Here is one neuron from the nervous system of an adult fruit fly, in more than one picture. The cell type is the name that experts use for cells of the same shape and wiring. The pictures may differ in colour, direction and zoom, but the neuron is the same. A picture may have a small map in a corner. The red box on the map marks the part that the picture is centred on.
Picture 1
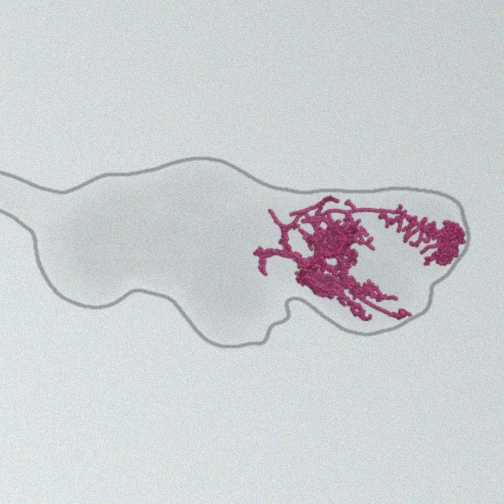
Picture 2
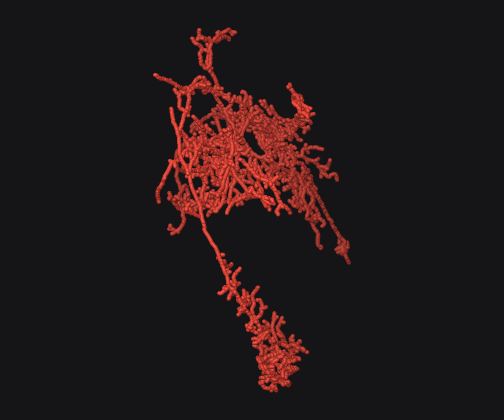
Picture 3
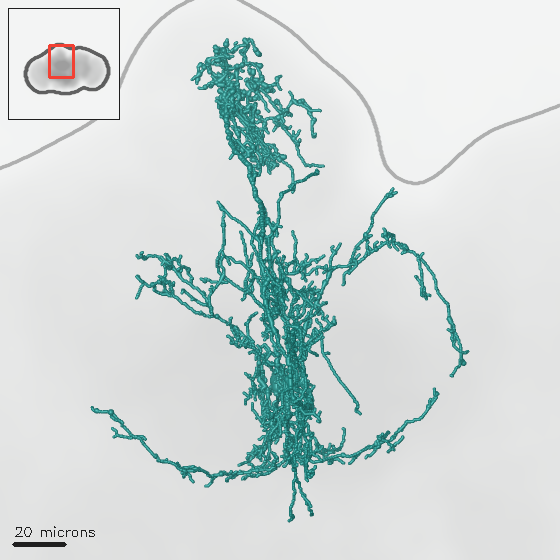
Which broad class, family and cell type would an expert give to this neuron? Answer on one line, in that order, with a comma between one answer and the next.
nerve-cord intrinsic neuron, hemilineage 10B, IN10B011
